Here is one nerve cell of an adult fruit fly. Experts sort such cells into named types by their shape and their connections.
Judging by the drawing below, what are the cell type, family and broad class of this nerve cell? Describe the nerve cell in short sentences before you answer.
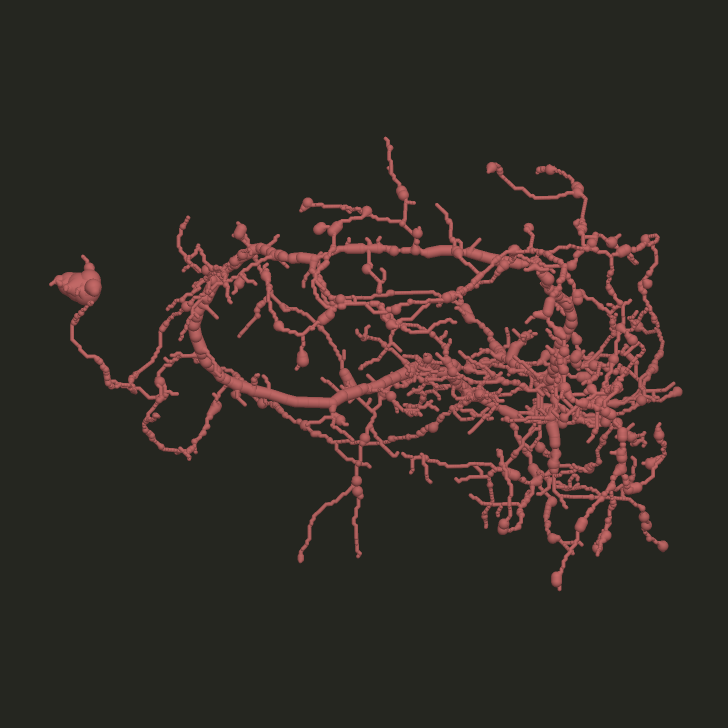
More than a hundred branch ends can be seen. In this view it is wider than it is tall. It is of cell type IN03A018. The family is hemilineage 03A. Its broad class is nerve-cord intrinsic neuron.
